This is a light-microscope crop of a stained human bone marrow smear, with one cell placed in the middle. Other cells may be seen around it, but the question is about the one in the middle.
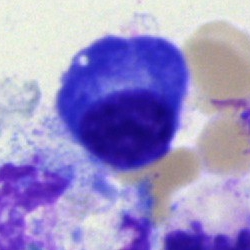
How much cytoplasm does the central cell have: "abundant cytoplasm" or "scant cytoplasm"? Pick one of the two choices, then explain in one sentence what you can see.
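Abundant cytoplasm. The cytoplasm is abundant and deep blue.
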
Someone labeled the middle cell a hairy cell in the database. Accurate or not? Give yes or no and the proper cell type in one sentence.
No, the central cell is classed as a plasma cell, not a hairy cell.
